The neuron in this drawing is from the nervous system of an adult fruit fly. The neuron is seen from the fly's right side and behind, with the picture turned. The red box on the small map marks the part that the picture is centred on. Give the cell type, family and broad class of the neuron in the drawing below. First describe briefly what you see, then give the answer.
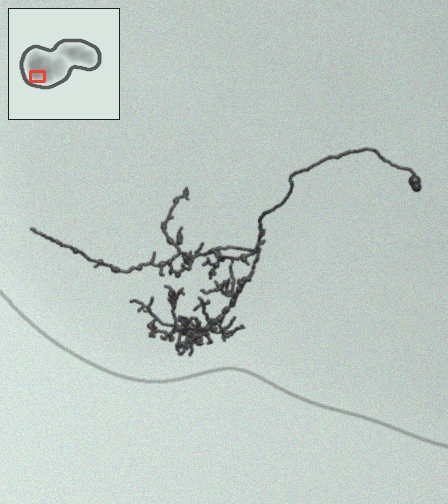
Dozens of branch ends can be seen. As drawn here it is wider than it is tall. Its cell type is SMP408_c. Its family is hemilineage DM4_dorsal. Its broad class is central-brain intrinsic neuron.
